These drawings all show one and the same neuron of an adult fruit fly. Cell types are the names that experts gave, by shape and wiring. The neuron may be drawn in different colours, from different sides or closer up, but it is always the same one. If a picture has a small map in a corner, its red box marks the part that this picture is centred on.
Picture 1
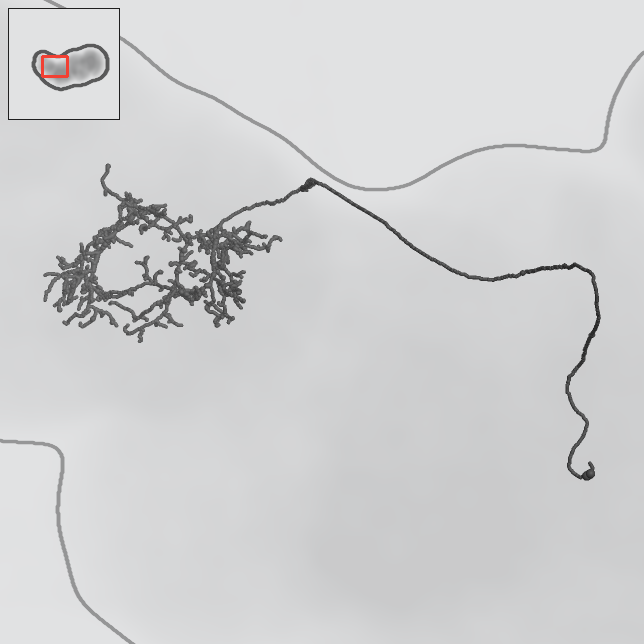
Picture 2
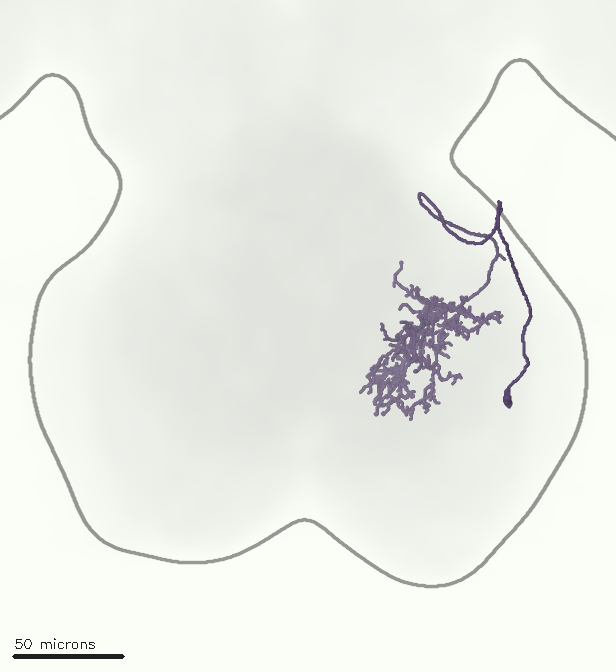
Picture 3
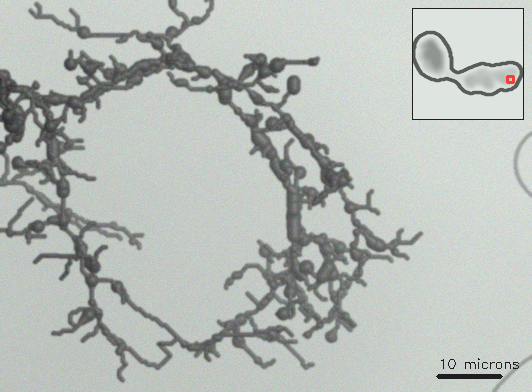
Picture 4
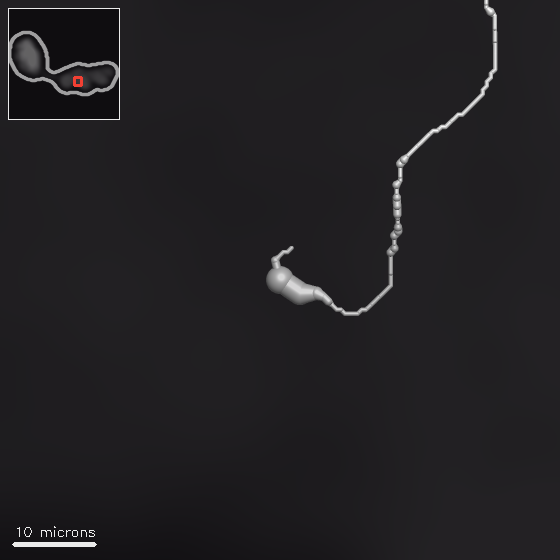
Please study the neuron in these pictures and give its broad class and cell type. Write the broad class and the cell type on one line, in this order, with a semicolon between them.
nerve-cord intrinsic neuron; INXXX321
